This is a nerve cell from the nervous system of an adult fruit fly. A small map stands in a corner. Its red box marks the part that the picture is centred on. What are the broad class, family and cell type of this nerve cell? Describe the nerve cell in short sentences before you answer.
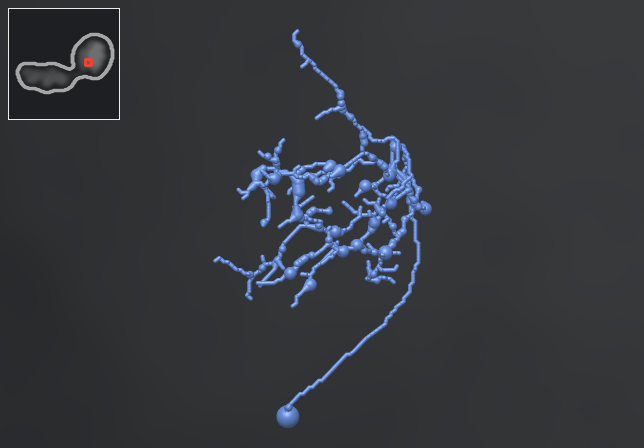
Its cell body lies at the bottom of the picture. Dozens of branch ends can be seen. It is an optic-lobe intrinsic neuron. The family is Li. It is of cell type Li22.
